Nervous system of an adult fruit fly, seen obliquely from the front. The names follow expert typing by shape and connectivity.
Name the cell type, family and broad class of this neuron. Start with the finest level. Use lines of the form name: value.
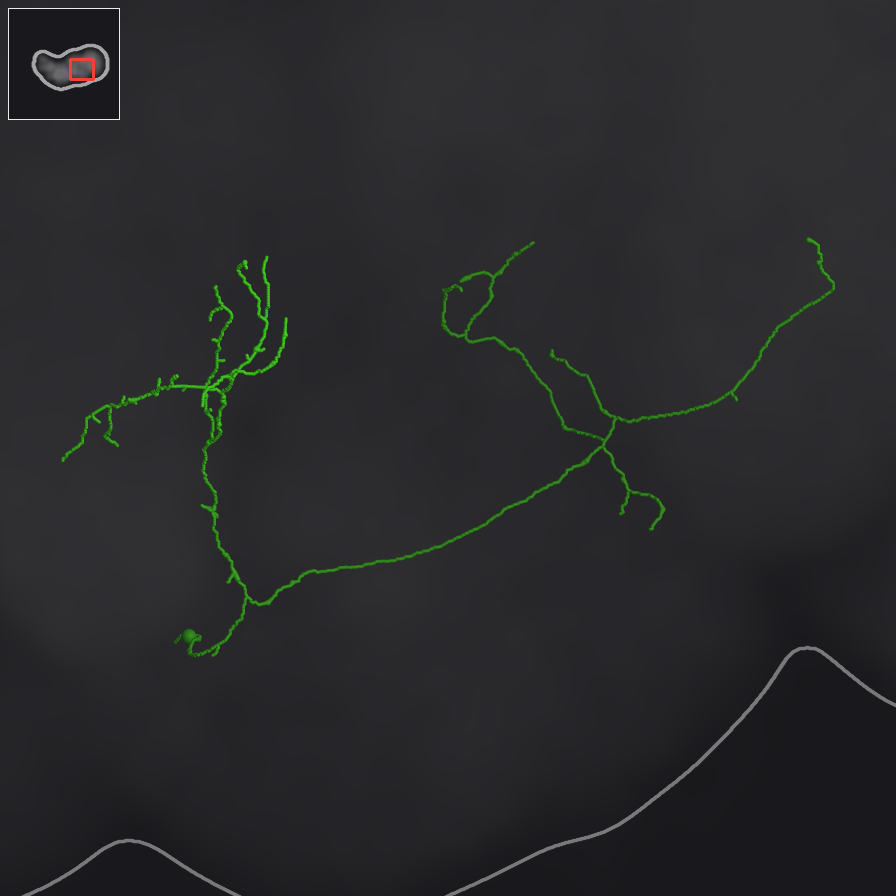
cell type: PS335
family: hemilineage LB19
broad class: central-brain intrinsic neuron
